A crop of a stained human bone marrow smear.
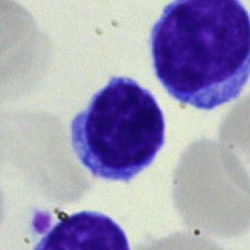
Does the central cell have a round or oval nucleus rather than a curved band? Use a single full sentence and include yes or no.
Yes, a round or oval nucleus, compact and not band-shaped, is present in the cell.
